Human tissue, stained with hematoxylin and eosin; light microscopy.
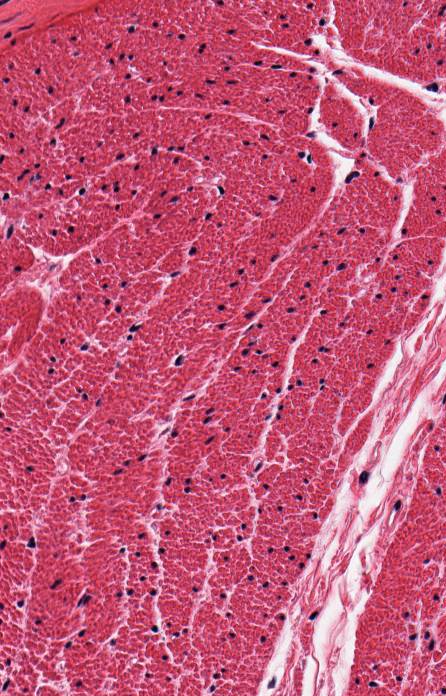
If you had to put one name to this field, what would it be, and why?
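Mostly smooth muscle: densely packed deep pink tissue fills nearly the whole field, split into bundles by thin pale septa.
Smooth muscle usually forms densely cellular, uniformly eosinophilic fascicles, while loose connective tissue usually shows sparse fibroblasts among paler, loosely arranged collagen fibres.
A wider pale, loosely fibrous band crosses the lower right diagonally, with a few scattered elongated dark nuclei.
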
